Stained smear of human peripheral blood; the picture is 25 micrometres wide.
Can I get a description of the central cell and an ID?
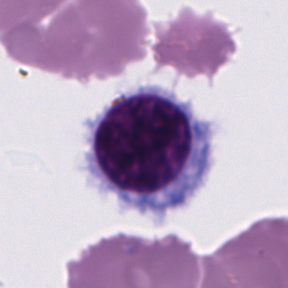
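Fine, hair-like cytoplasmic projections fringe the outline all the way round. The chromatin looks dark purple and coarsely clumped, and I can't make out distinct nucleoli. Nor do I see granules in the cytoplasm. This is a hairy cell.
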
